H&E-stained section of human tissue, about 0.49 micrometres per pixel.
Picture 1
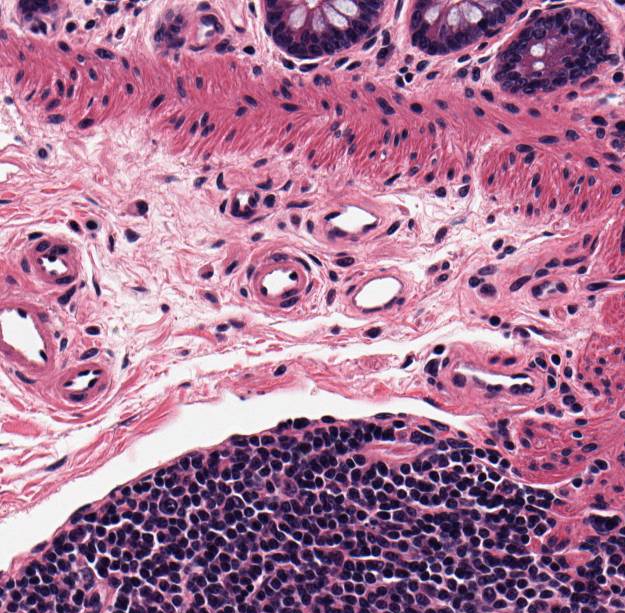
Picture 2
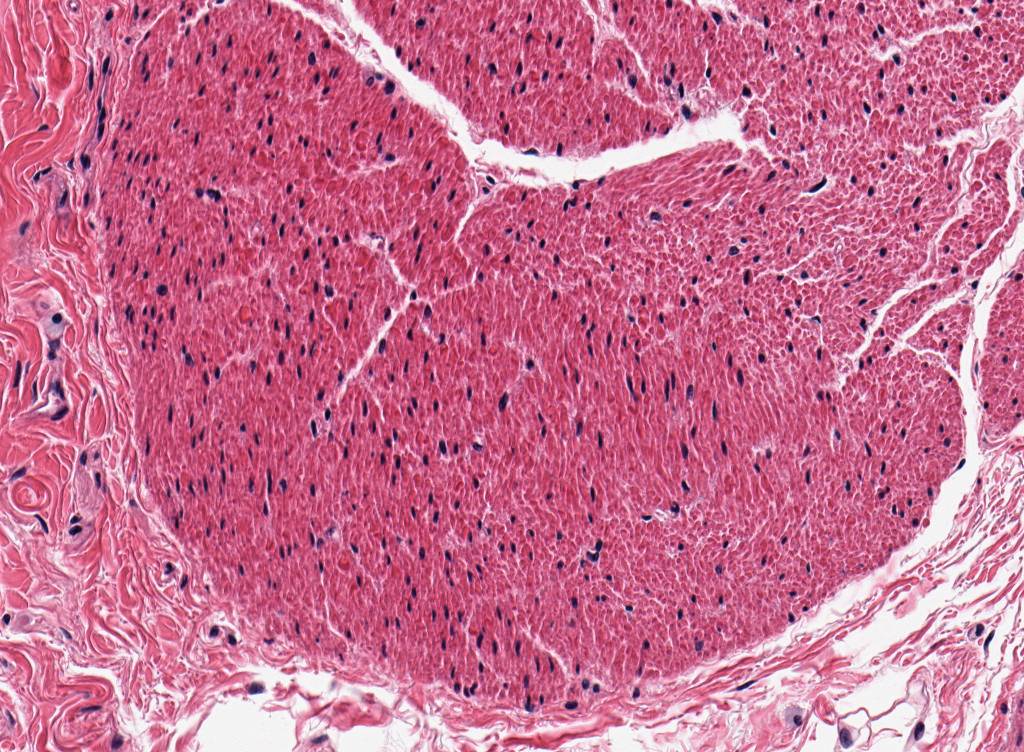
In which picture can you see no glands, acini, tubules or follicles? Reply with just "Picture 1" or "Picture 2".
Picture 2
